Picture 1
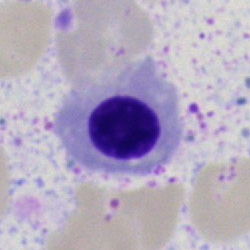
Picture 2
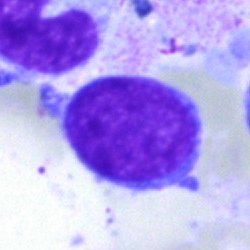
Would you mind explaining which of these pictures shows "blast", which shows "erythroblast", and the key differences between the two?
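Picture 1 shows an erythroblast; picture 2 shows a blast. In picture 1 the chromatin is dense and dark purple, whereas in picture 2 it is fine and evenly stippled rather than coarsely clumped.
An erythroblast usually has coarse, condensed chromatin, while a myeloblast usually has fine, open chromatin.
The cytoplasm also differs: in picture 1 it forms a wide, pale greyish-blue rim, broadest above the nucleus, but in picture 2 it is scant, only a very thin rim, with no visible granules. The erythroblast's outline is irregular, with an angular corner jutting out at the upper right, while the blast has a small blue bleb projecting from its lower right edge.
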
